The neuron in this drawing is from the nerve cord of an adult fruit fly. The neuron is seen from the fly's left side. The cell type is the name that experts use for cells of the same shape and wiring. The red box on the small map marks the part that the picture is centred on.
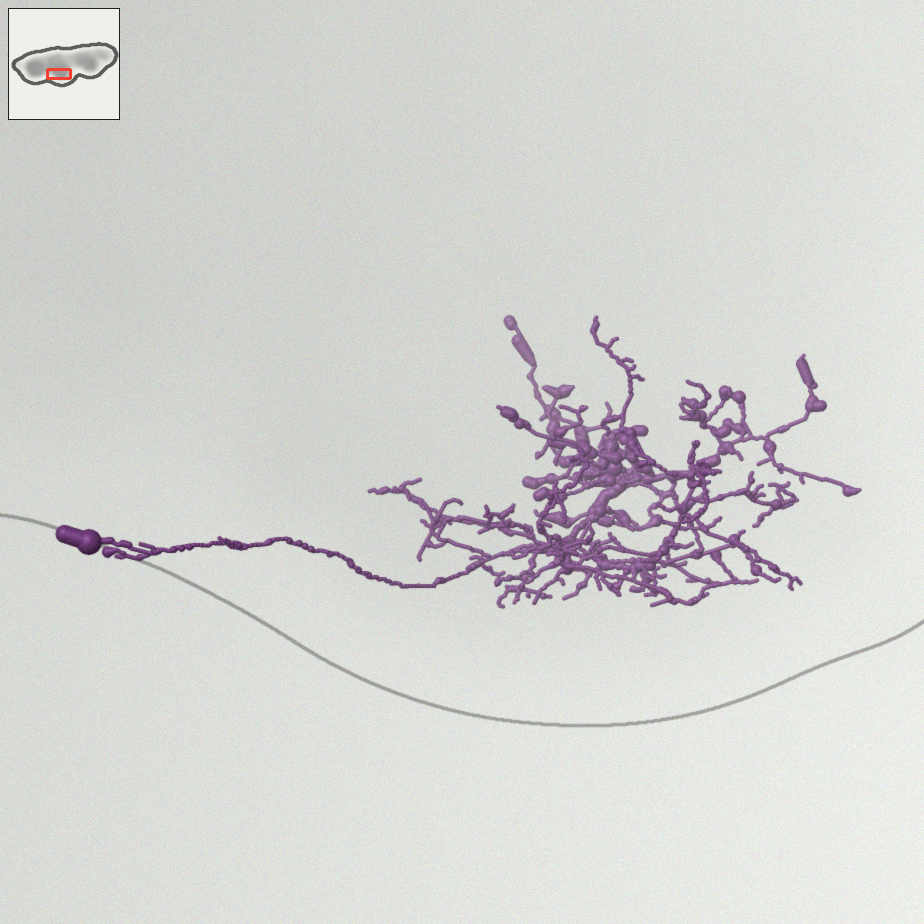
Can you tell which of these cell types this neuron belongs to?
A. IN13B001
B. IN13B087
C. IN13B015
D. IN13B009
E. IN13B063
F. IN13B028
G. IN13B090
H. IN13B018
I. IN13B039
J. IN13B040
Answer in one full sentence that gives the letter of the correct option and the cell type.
As option I gives it, the neuron's cell type is IN13B039.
